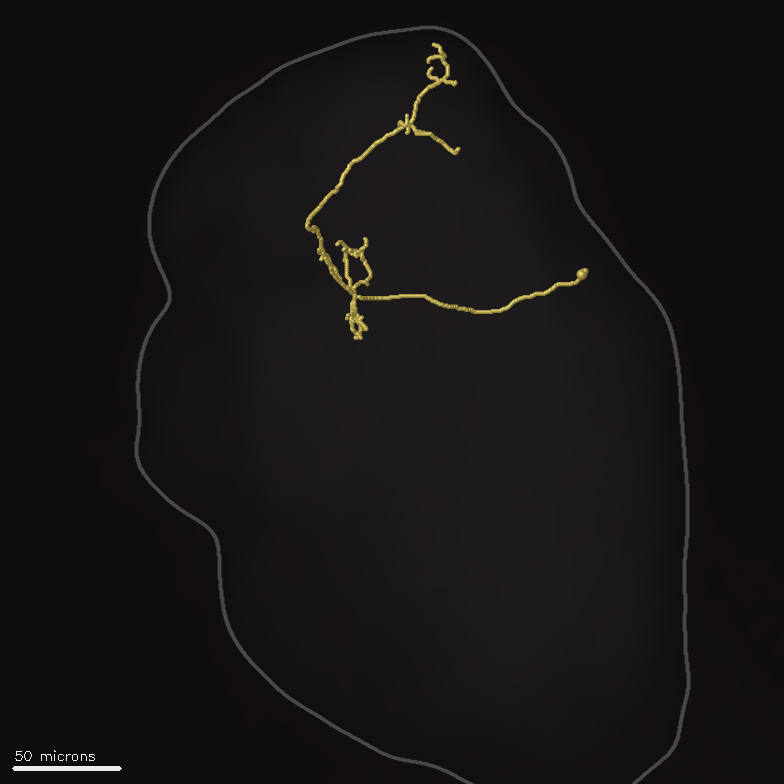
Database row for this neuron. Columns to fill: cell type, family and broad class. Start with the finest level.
FS4C; class CX; central-brain intrinsic neuron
